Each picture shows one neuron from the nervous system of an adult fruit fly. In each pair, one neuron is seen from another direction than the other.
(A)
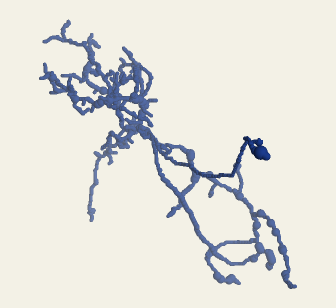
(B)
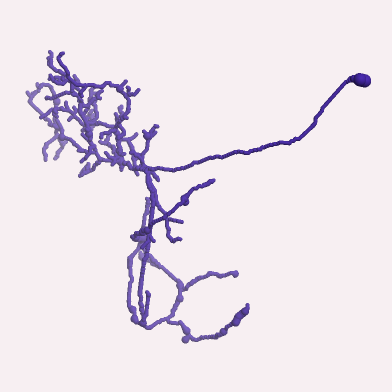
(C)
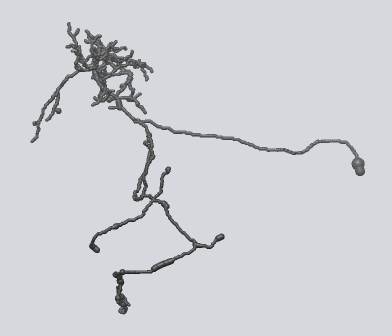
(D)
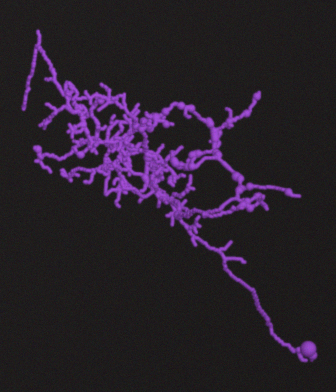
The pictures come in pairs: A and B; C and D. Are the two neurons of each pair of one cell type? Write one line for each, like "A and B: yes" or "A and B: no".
A and B: yes
C and D: no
